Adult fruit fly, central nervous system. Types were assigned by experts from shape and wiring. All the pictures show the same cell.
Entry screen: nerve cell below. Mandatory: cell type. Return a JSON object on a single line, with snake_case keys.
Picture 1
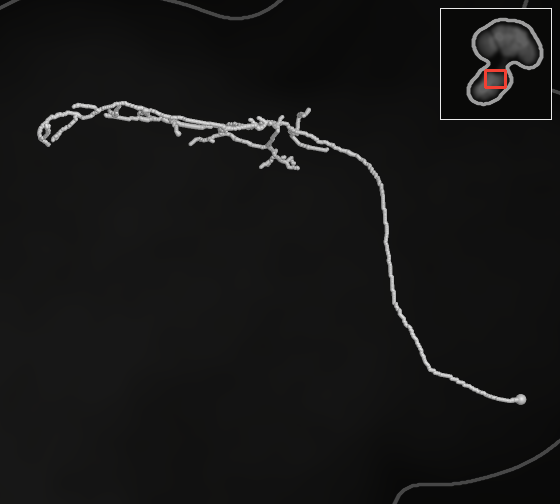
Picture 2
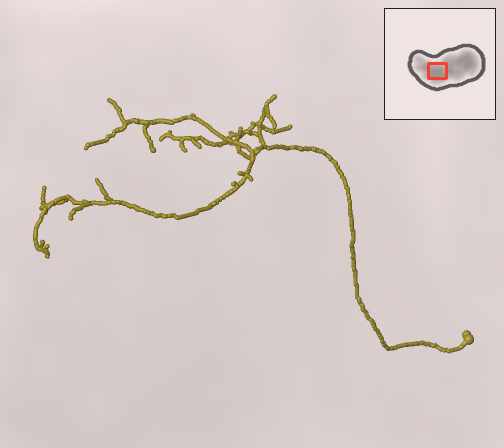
{"cell_type": "IN03B086_b"}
